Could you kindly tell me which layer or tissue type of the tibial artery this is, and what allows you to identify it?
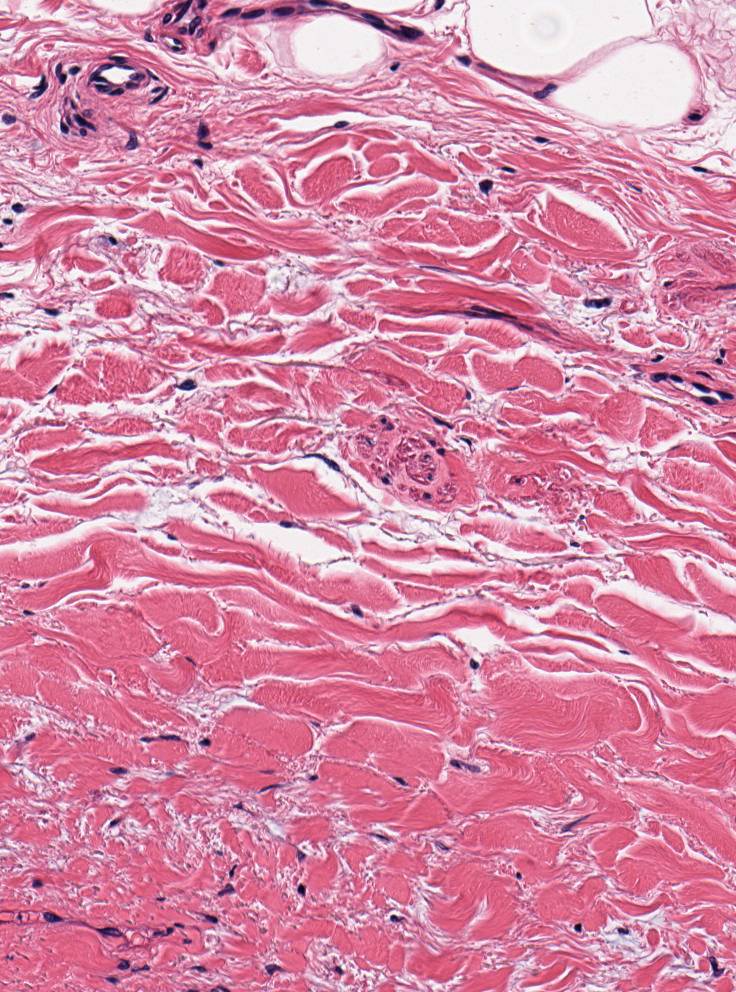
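Tunica adventitia is what the field shows. Collagen bundles are present, many parted by narrow empty white clefts, most marked across the middle.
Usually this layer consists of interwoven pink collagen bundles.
Near the top left lie small blood vessels with plump dark nuclei in their walls, and a few large empty fat cells line the top right edge.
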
